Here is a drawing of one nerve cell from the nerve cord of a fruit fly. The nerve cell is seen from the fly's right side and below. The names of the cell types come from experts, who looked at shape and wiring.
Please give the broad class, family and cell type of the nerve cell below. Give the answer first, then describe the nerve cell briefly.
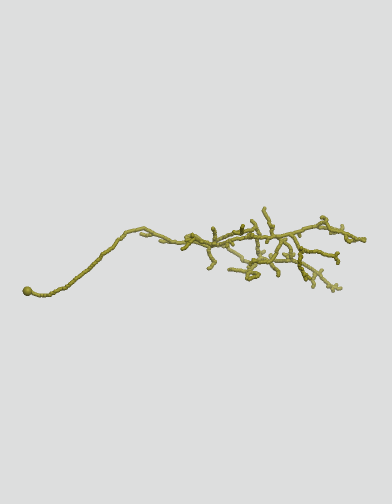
It is a nerve-cord intrinsic neuron. Its family is hemilineage 20A.22A. The cell type is IN20A.22A089. As drawn here it is more than twice as wide as it is tall.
